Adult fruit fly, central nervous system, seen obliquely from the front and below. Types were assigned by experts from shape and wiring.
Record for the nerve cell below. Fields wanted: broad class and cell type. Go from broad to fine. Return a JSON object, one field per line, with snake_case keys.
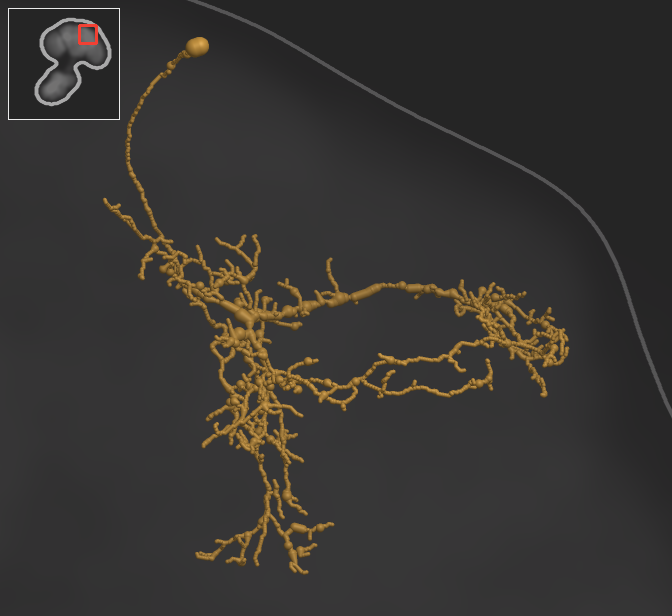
{
 "broad_class": "central-brain intrinsic neuron",
 "cell_type": "SLP395"
}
